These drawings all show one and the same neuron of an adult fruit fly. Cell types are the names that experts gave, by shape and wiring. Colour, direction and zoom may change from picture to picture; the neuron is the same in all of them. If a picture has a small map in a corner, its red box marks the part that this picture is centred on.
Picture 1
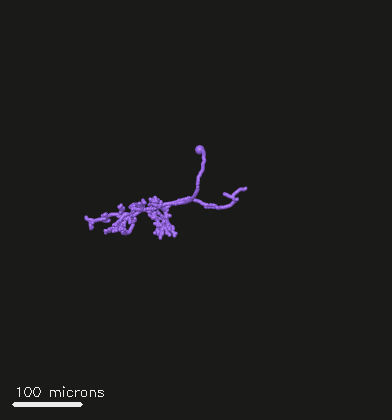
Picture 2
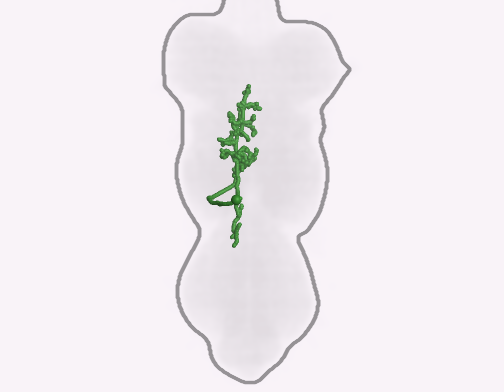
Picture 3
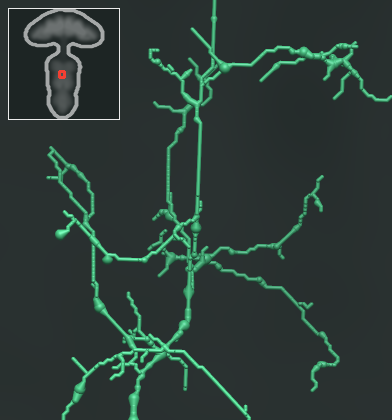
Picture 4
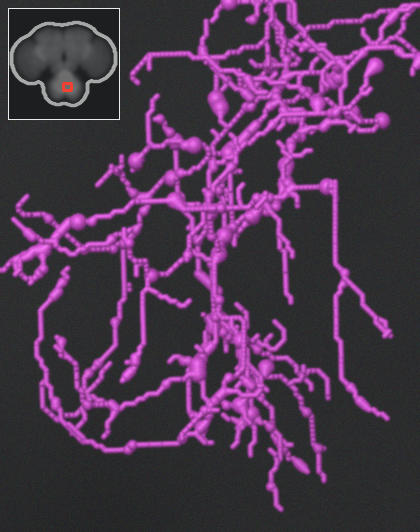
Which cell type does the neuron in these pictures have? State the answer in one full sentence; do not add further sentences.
The cell type designation of this neuron is IN11A041.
